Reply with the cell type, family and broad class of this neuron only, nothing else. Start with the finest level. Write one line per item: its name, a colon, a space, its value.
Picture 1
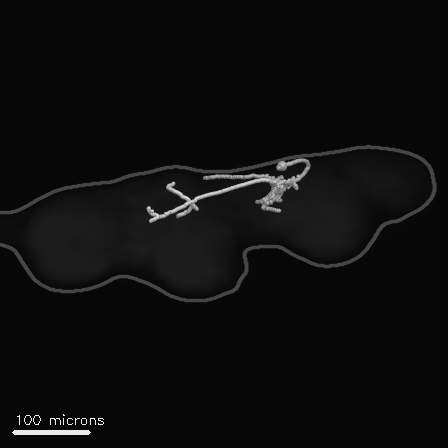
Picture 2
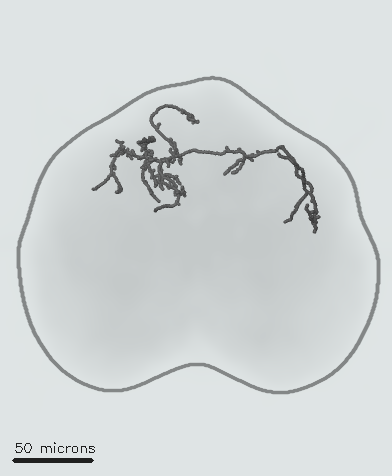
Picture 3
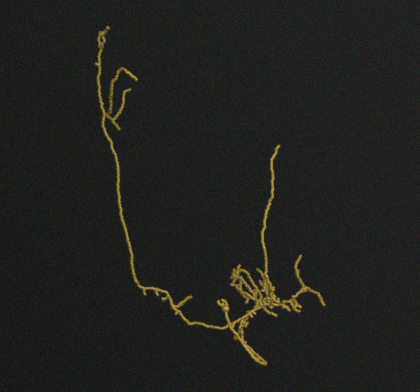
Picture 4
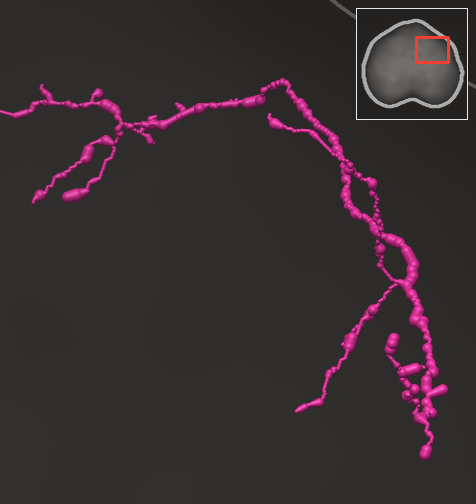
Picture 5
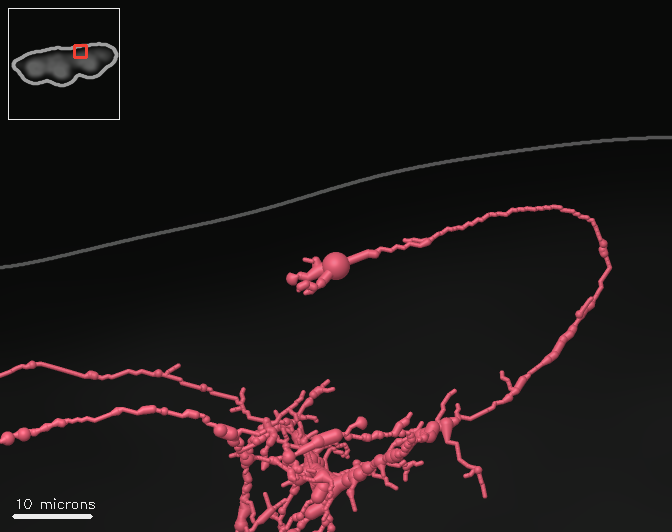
cell type: IN19B091
family: hemilineage 19B
broad class: nerve-cord intrinsic neuron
